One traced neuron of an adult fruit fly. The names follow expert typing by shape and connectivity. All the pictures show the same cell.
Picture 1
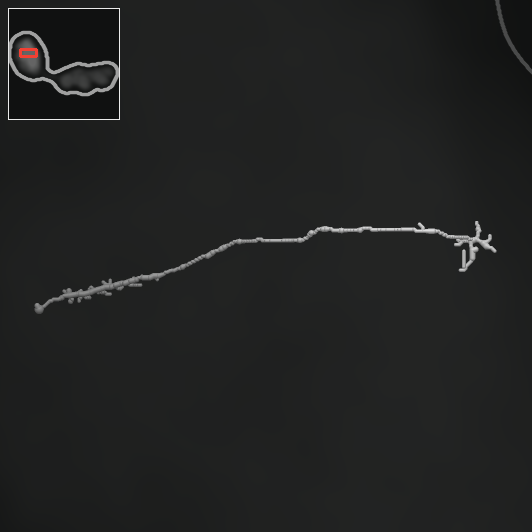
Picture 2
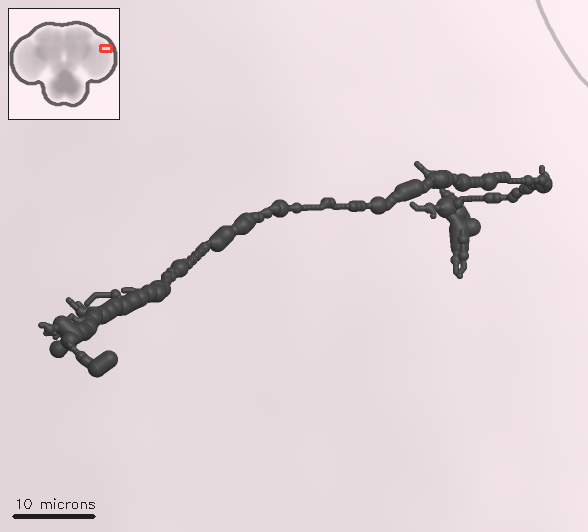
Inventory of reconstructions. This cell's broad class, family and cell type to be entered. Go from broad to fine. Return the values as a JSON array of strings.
["optic-lobe intrinsic neuron", "L", "L3"]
